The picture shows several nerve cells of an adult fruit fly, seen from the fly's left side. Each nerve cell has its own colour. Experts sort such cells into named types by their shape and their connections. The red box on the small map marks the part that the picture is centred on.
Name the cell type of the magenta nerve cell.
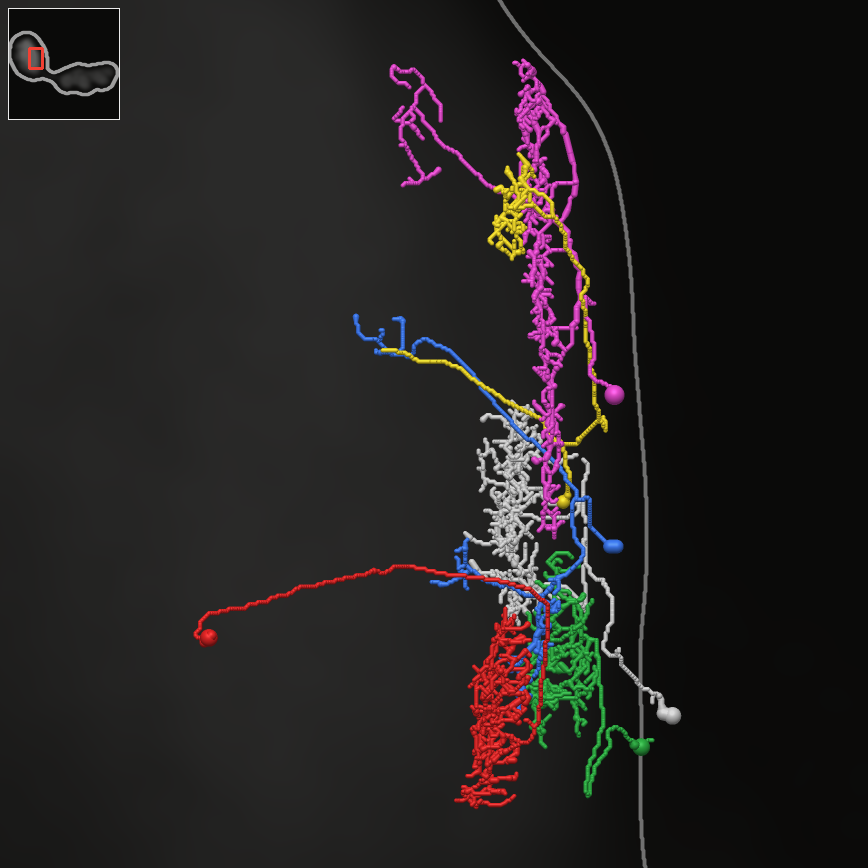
Tlp14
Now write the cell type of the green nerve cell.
LPi3a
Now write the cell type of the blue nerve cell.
LLPC2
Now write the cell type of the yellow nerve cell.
LPC2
